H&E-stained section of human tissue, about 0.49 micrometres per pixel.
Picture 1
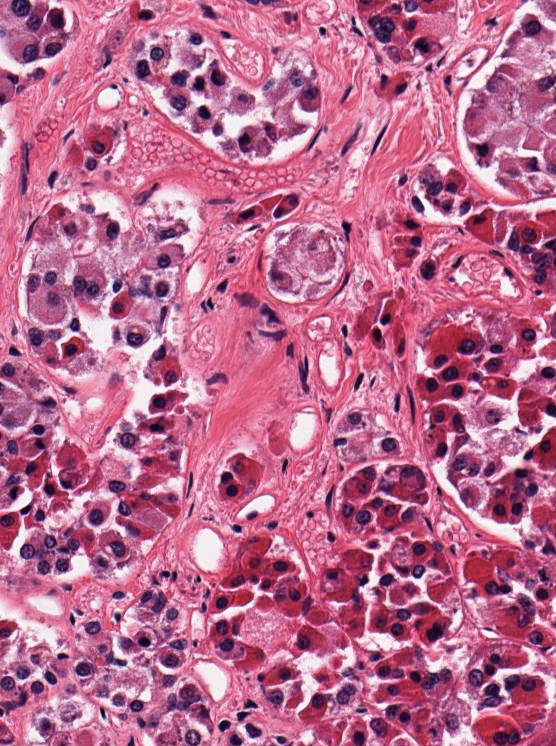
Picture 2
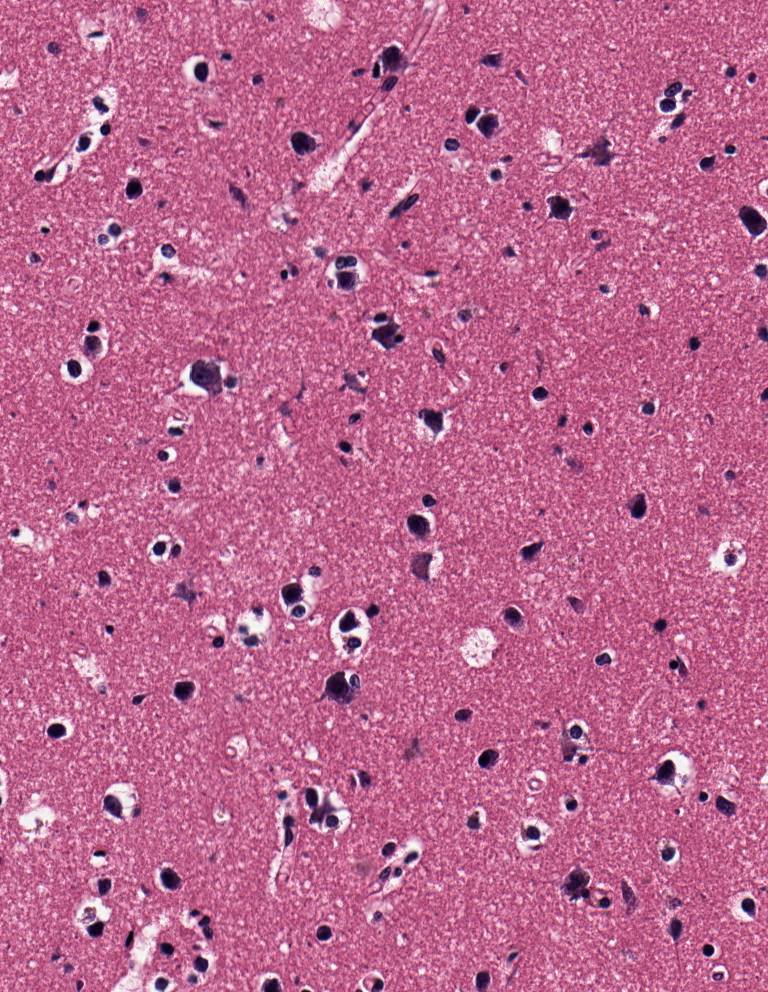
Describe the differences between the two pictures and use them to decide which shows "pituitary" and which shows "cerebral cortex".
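The pituitary is shown in picture 1, the cerebral cortex in picture 2. Picture 1 has polygonal cells in rounded nests separated by fibrous septa. Many cells, most densely at lower right, have abundant deeply eosinophilic cytoplasm; others, as in the upper left nest, have paler purple-grey, finely granular to vacuolated cytoplasm. Picture 2 is an even pink, finely granular neuropil with cells scattered singly and no layered or glandular arrangement. Small round dark glial nuclei far outnumber the neurons, and many nuclei and neuronal cell bodies sit in clear halos.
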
